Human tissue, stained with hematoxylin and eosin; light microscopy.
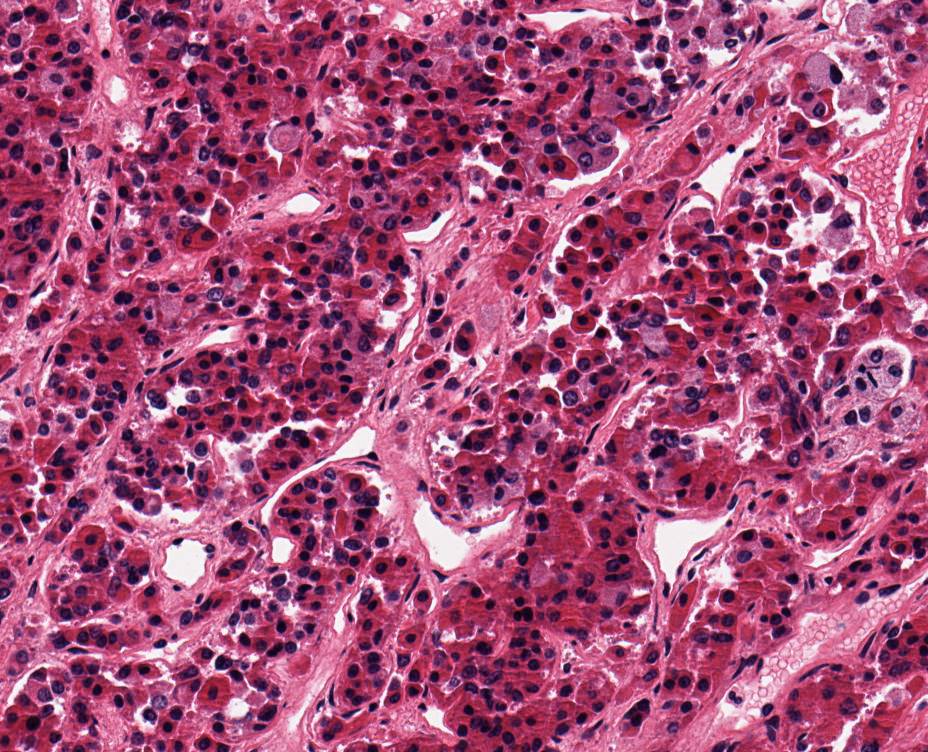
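Pituitary: nests and cords of cells between thin pink fibrous septa throughout. Most are polygonal, with abundant deep red, finely granular cytoplasm and mostly round, dark, single, roughly central nuclei. Scattered larger cells with pale grey-lilac cytoplasm and enlarged nuclei stand out, especially on the right.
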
